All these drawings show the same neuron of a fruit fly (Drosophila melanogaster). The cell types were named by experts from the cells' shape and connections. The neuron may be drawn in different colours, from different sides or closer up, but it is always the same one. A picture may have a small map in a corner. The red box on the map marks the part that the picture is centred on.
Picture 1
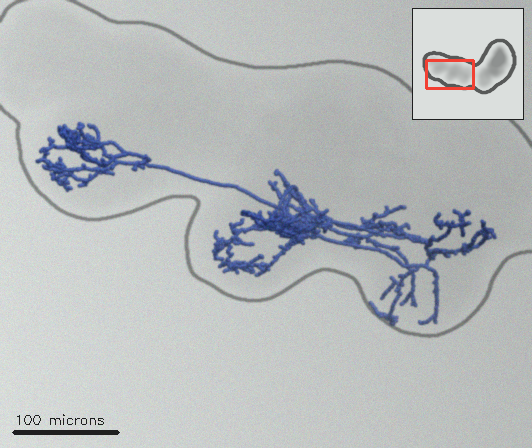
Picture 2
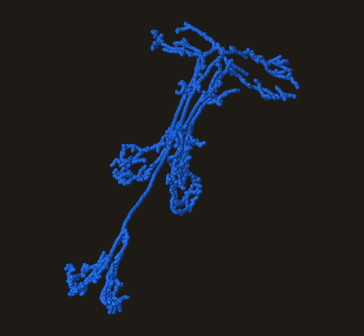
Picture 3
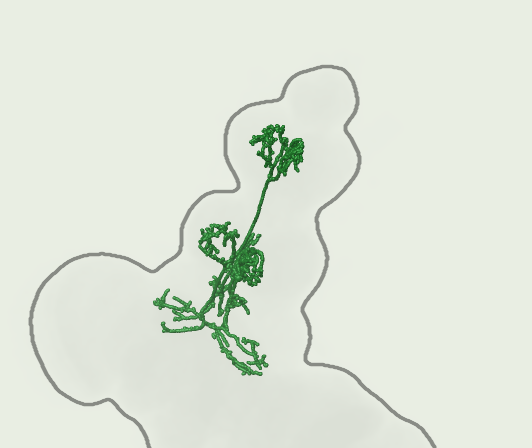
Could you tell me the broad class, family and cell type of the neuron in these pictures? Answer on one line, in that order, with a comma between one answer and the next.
nerve-cord intrinsic neuron, hemilineage 05B, IN05B017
